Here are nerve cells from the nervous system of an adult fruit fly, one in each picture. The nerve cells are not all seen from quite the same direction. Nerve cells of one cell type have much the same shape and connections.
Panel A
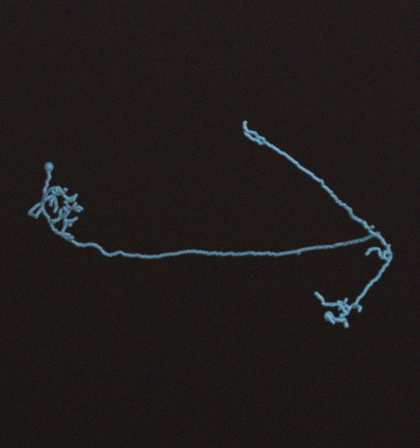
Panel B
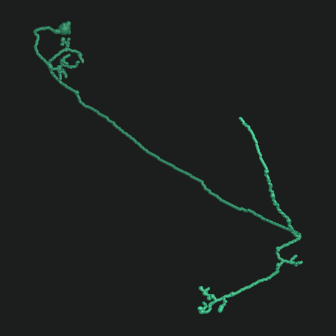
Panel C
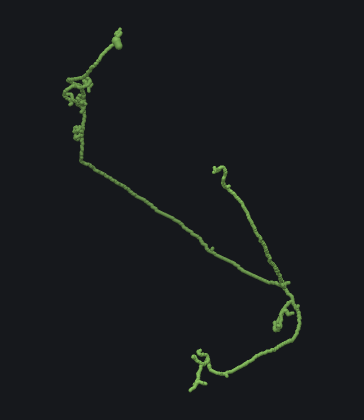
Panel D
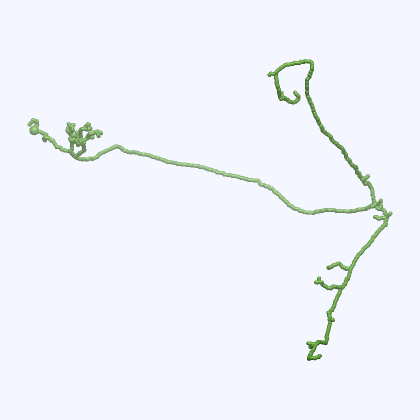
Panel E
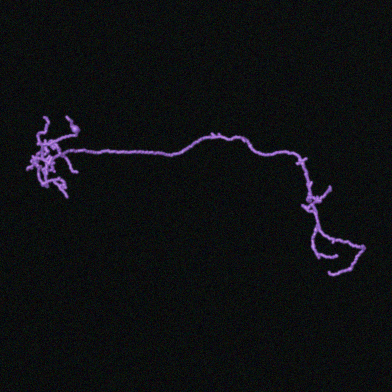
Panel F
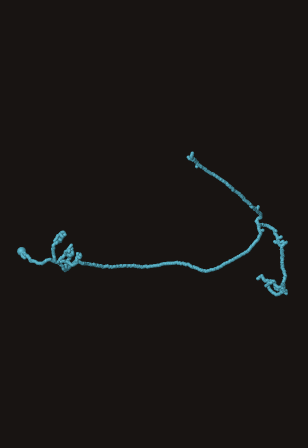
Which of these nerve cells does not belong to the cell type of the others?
Panel E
